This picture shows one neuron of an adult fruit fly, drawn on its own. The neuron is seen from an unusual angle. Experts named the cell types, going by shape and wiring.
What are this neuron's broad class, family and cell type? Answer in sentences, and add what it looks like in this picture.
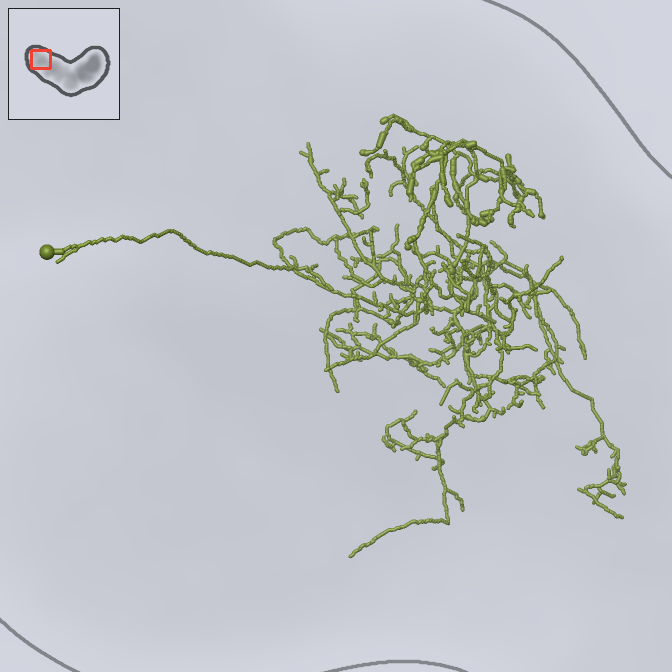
This is a nerve-cord intrinsic neuron. The family is hemilineage 13B. It is of cell type IN13B103. The cell body can be seen on the left of the picture. The picture shows more than a hundred branch ends.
